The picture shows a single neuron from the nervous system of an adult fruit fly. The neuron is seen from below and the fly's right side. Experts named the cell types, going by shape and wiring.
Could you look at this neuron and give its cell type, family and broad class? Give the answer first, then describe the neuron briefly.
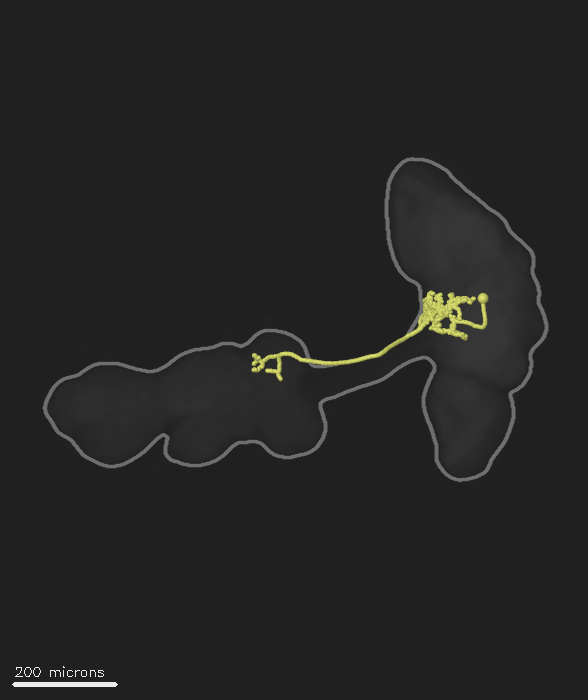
The cell type is DNg12_a. Its family is hemilineage MX12. It is a descending neuron. It runs through the neck, between the brain and the nerve cord. Its cell body lies on the right of the picture. By the scale bar it is about 450 microns wide in this view.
